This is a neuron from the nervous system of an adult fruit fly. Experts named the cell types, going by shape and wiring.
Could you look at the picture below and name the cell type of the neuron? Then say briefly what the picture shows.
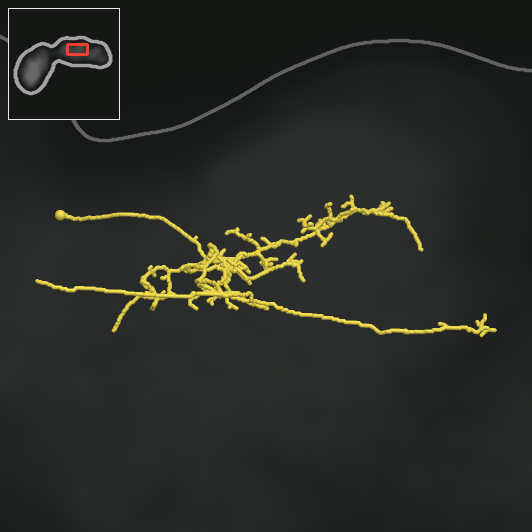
Its cell type is IN10B055. This is a nerve-cord intrinsic neuron. The cell body can be seen on the left of the picture. Dozens of branch ends can be seen.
